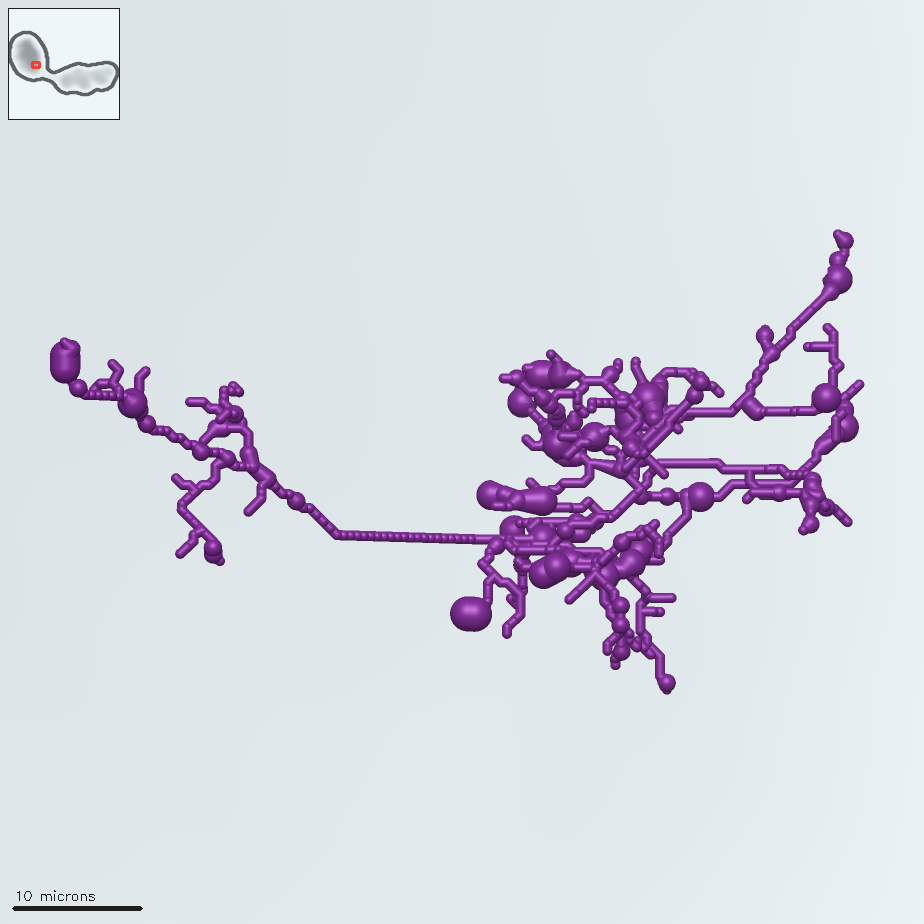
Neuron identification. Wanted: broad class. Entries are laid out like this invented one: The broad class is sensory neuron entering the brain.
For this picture: The broad class is optic-lobe intrinsic neuron.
